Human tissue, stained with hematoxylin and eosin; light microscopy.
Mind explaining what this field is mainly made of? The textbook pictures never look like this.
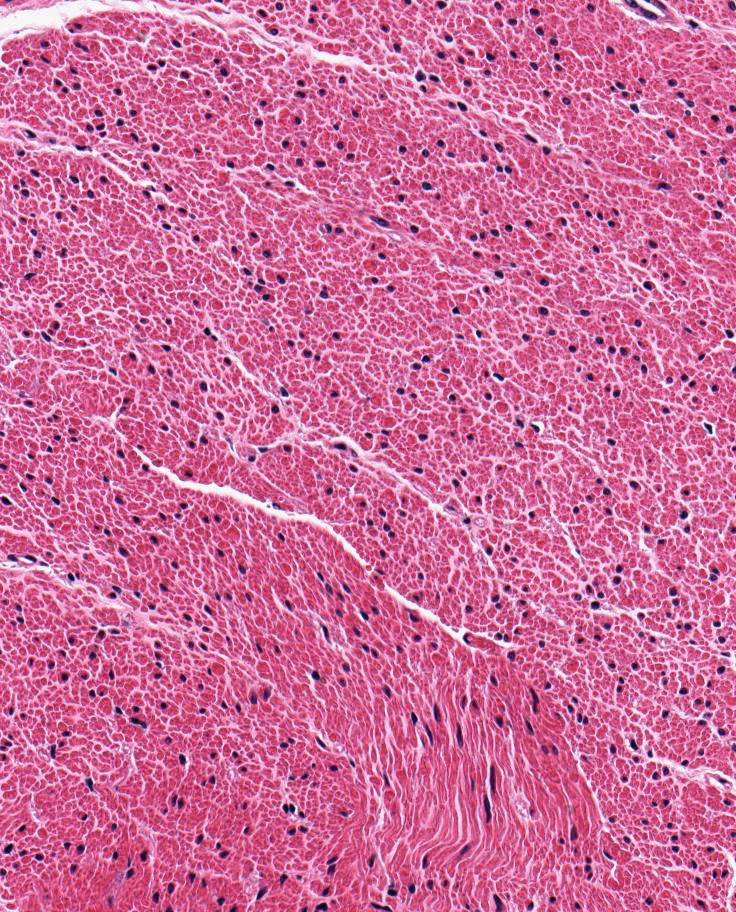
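Smooth muscle, densely packed, filling the field; no epithelium. Most cells cut across: small rounded pink profiles. Bottom centre: bundle cut lengthwise, wavy parallel fibres, elongated nuclei. Nuclei small, dark, round to oval, scattered singly.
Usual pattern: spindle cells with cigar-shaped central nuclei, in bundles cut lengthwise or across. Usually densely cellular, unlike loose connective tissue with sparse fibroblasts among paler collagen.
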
